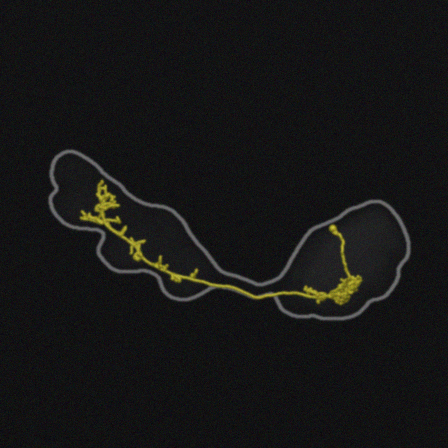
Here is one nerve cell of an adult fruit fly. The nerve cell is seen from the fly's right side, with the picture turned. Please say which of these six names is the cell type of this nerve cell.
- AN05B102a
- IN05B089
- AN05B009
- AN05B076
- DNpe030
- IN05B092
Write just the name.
DNpe030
